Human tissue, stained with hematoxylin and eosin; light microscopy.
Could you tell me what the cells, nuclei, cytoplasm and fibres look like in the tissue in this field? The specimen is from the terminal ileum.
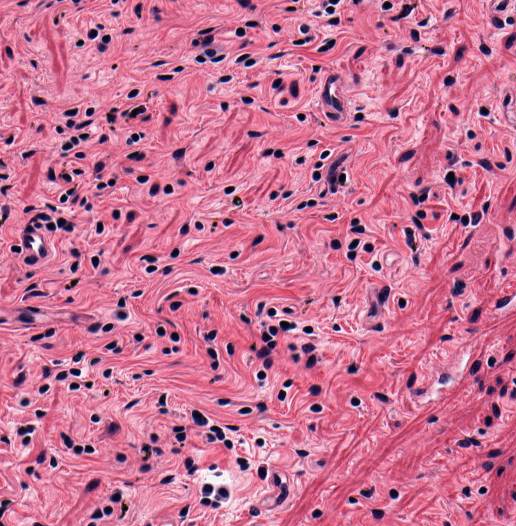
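This whole field is collagenous stroma with scattered cells; notice there's no epithelium anywhere. Follow the pink collagen bundles and you'll see they're wavy, criss-crossing in haphazard directions. The nuclei are small, dark, oval to spindle-shaped, and fairly uniform in size. Around most of them, cytoplasm is scant and barely visible.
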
